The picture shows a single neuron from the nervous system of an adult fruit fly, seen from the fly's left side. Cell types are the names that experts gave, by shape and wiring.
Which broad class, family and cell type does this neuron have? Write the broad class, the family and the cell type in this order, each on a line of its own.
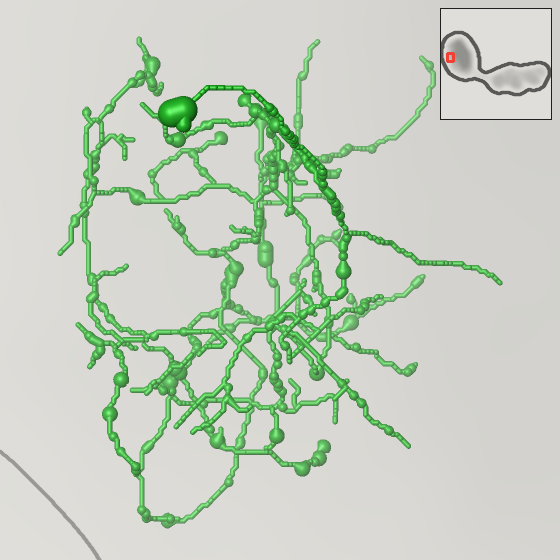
central-brain intrinsic neuron
hemilineage ALl1_dorsal
CB3202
